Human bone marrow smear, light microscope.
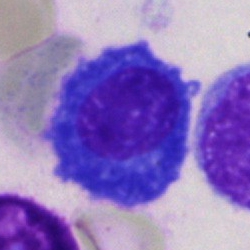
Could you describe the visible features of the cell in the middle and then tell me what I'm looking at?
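Rather than smooth, the roughly round outline is bumpy and irregular. Small blunt knobs or blebs project from the edge, clearest on the right. Nuclear chromatin is finely granular and evenly spread, not coarsely clumped. No distinct purple or red cytoplasmic granules are visible. This is a plasma cell.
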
